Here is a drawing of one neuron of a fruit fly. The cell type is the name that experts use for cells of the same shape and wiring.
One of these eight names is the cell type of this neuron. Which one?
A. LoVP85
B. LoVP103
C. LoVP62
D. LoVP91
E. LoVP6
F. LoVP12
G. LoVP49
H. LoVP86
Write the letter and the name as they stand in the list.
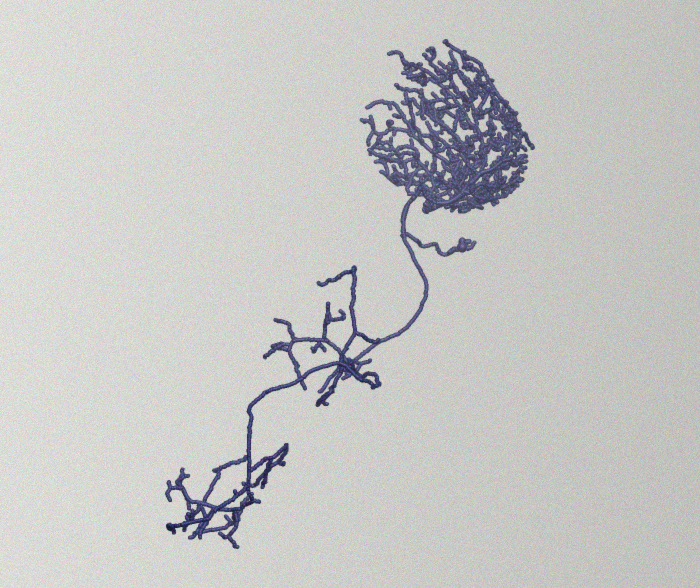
A. LoVP85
